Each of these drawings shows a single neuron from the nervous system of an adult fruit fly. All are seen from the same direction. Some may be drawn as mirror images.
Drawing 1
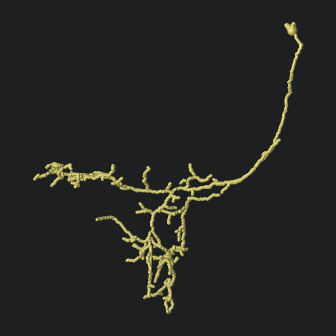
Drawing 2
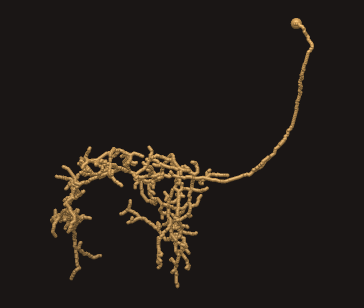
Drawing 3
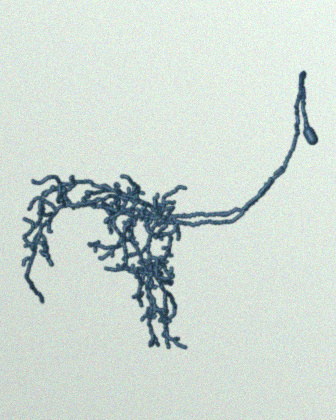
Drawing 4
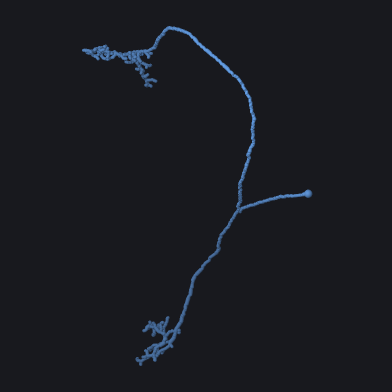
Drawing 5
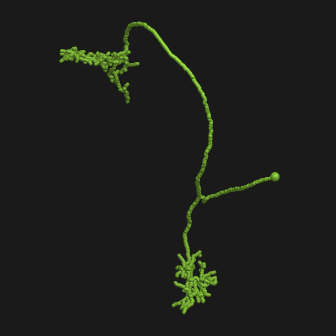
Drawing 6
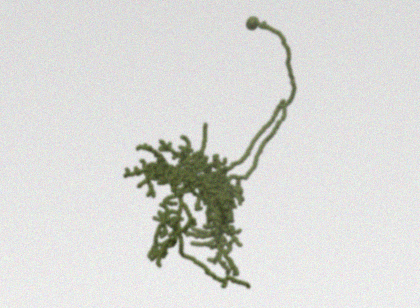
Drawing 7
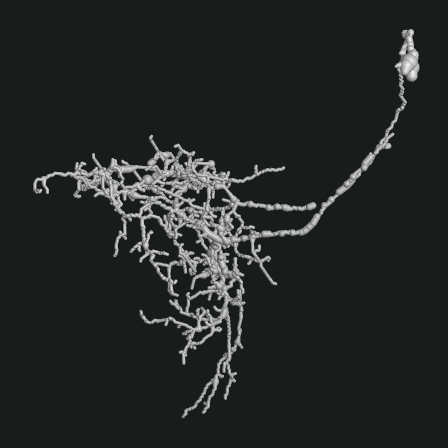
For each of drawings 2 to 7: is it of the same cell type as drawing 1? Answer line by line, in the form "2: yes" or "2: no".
2: yes
3: yes
4: no
5: no
6: no
7: no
